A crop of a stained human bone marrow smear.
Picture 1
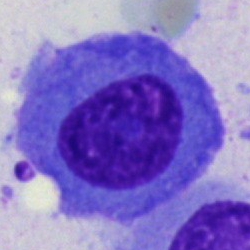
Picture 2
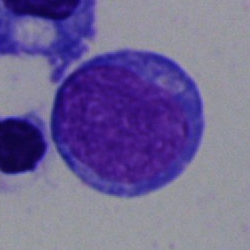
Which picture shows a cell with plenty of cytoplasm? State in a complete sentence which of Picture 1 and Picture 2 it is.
Picture 1 has the cell whose cytoplasm is abundant.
